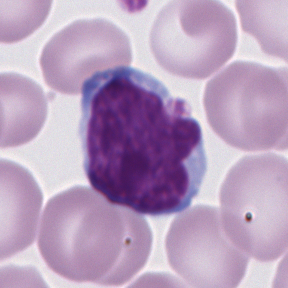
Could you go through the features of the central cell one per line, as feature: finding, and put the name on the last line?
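Nucleus: a notch cut into its right side
Cytoplasm: only a narrow pale blue rim around the nucleus
Granules: none visible in the cytoplasm
Vacuoles: none seen in the cytoplasm
Name: typical lymphocyte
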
